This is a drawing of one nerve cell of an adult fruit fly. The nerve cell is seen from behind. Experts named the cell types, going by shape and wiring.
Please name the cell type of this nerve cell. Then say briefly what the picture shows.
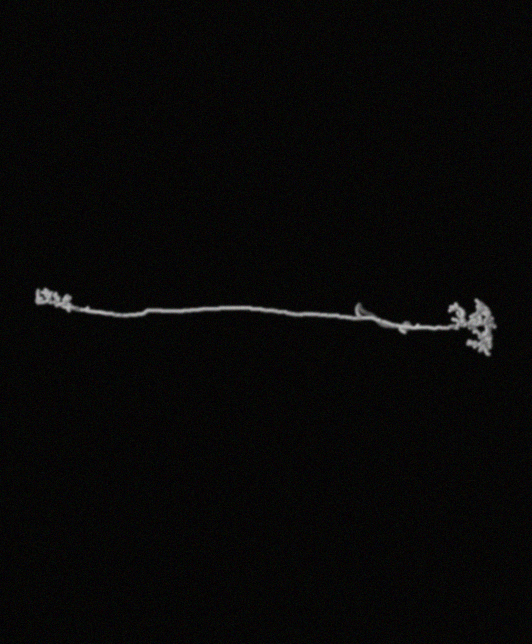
Its cell type is CB0140. It is a central-brain intrinsic neuron. As drawn here it is more than twice as wide as it is tall.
